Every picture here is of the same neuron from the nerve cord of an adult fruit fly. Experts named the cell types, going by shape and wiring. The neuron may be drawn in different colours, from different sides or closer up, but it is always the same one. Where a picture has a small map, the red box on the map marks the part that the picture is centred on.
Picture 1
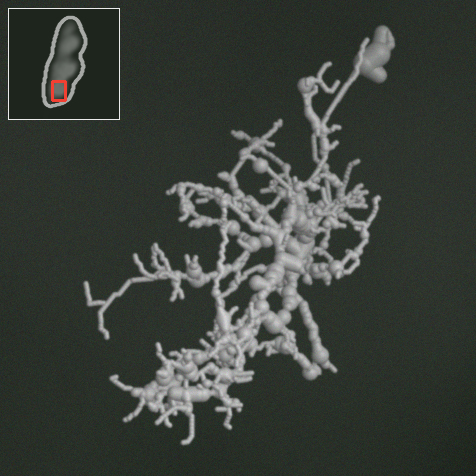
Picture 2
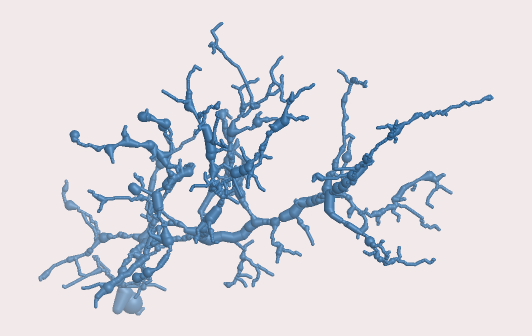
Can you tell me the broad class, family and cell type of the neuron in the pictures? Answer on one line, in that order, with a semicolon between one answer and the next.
nerve-cord intrinsic neuron; hemilineage 20A.22A; IN20A.22A056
